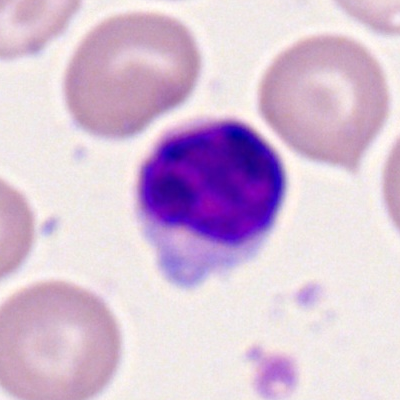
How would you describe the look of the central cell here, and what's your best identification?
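Look at the chromatin first: dark purple and coarsely clumped, and there's no nucleolus to be seen in the nucleus. The cytoplasm's a pale bluish-lilac and sits mostly below the nucleus. Along the bottom the edge goes irregular, with a small bulge of cytoplasm. So that one's a lymphocyte.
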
